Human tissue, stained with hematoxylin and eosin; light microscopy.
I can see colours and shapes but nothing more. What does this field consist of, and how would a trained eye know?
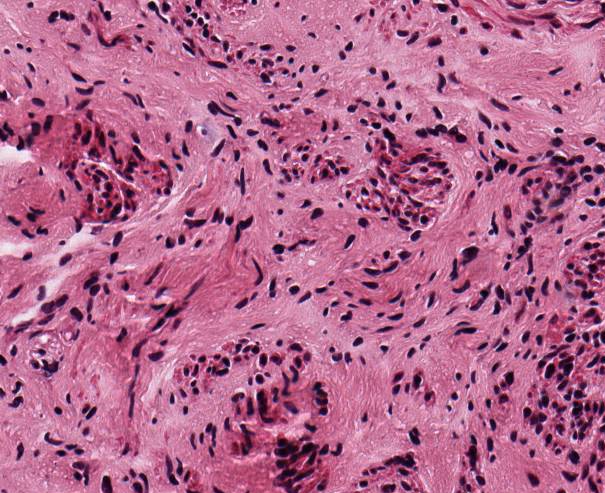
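Mainly dense connective tissue. Dense pink fibrous stroma throughout; collagen in wavy, interlacing bundles running in many directions.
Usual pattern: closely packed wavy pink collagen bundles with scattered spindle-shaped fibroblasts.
Small rounded clusters of crowded cells scattered through stroma. No epithelium. Between clusters, single spindle-shaped nuclei scattered among collagen.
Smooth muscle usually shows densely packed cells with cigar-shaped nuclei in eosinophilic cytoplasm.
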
